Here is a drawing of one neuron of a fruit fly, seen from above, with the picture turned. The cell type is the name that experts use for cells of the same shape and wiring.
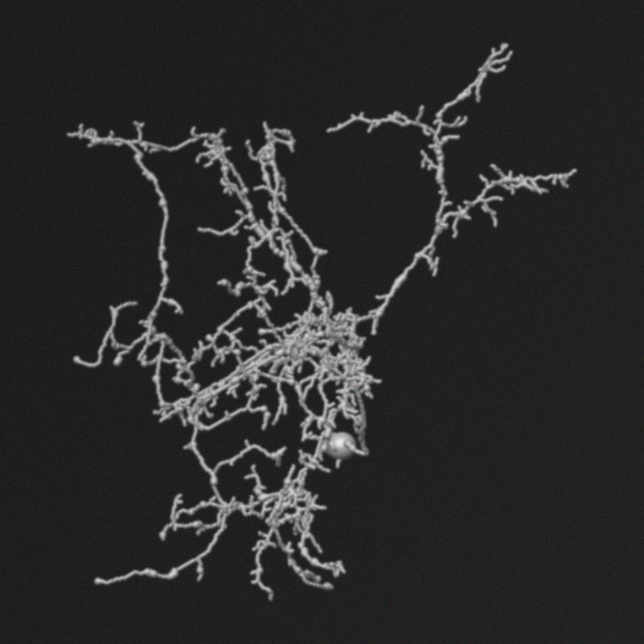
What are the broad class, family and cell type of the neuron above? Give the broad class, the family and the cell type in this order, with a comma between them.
nerve-cord intrinsic neuron, hemilineage 12A, TN1a_e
